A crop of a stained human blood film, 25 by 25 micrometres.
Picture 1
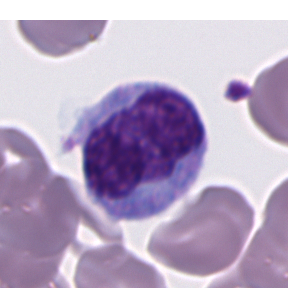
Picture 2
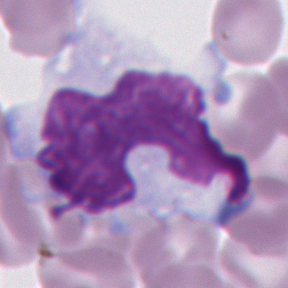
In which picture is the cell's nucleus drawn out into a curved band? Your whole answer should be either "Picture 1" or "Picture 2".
Picture 2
